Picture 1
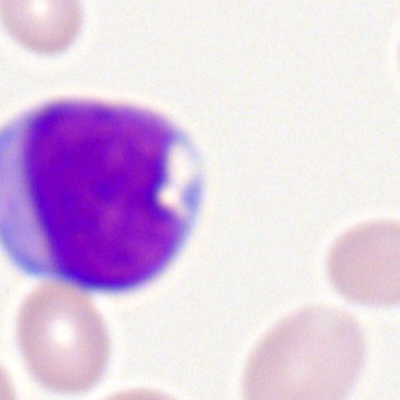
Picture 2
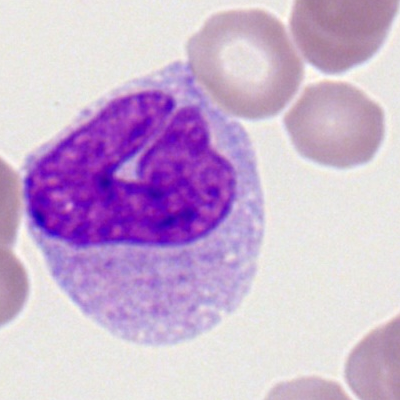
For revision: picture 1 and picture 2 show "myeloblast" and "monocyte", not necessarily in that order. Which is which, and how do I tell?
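Picture 1 shows a myeloblast, and picture 2 shows a monocyte. In picture 2 the nucleus is folded, with a deep narrow cleft running in from its top edge.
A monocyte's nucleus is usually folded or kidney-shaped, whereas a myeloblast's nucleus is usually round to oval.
The monocyte's nucleus sits in the upper part of the cell, with most of the cytoplasm lying below it, while the myeloblast's pale blue cytoplasm is widest as a crescent on the left side of the cell.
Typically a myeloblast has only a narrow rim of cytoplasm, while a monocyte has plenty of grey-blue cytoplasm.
Fine, dust-like pinkish granules are scattered through the monocyte's cytoplasm. In the myeloblast, a small white unstained area sits at the right edge of the nucleus. Chromatin is fine in both: deep purple and finely textured without coarse clumps in the myeloblast, and fine and lacy rather than packed into coarse dark clumps in the monocyte.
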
